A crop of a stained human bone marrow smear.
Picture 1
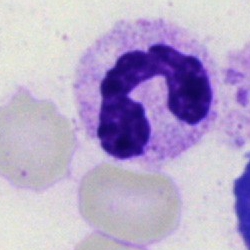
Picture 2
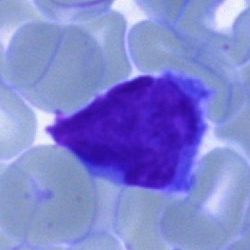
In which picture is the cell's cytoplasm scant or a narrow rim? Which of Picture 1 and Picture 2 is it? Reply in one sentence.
In picture 2, the cell has scant cytoplasm.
